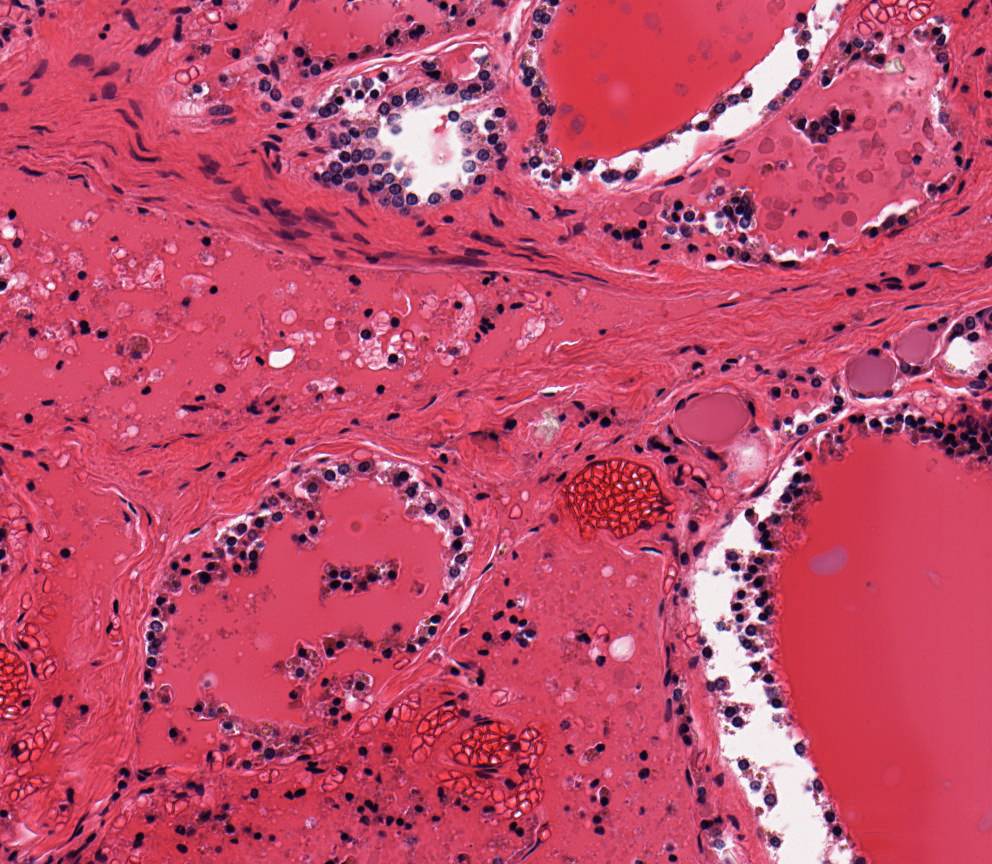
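Thyroid. Glandular spaces lined by small cells with round, dark nuclei. Loose cells with pale, vacuolated cytoplasm within pink material, central and left field. Tightly packed red blood cell clusters in small vessels near centre and lower centre. No fat cells.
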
